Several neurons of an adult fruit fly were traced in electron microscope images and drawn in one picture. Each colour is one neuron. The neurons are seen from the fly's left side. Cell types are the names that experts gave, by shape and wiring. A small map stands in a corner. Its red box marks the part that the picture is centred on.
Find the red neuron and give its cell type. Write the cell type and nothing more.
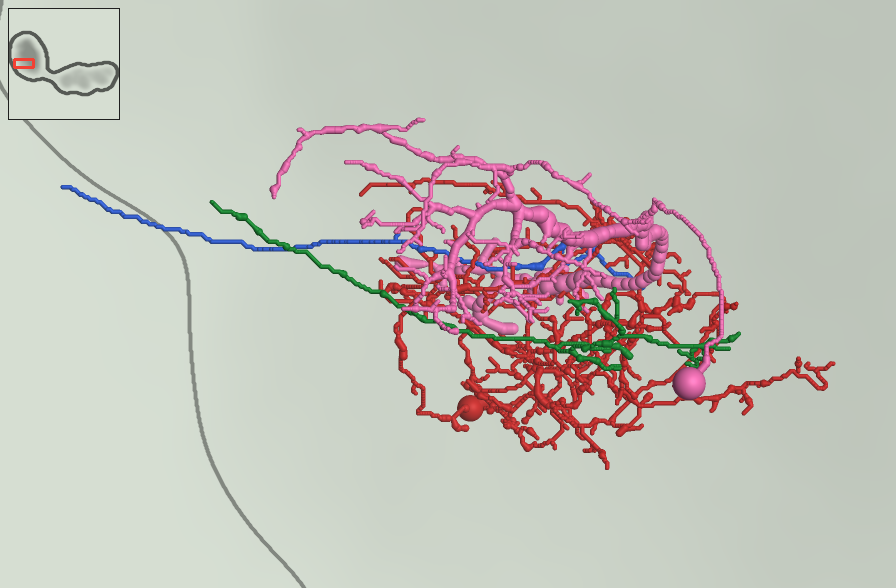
SAD116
